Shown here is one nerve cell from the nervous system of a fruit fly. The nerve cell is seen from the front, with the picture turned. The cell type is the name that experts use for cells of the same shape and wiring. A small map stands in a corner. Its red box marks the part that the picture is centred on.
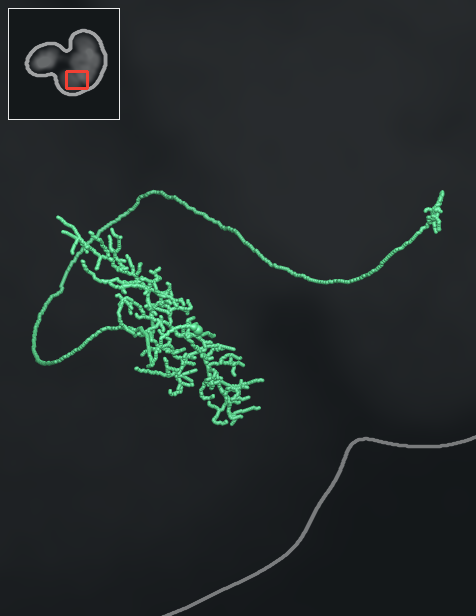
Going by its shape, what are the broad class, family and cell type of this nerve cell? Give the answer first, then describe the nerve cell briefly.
Its broad class is visual projection neuron. The family is MeTu. It is of cell type MeTu3b. Its cell body lies in the middle of the picture. Dozens of branch ends can be seen.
